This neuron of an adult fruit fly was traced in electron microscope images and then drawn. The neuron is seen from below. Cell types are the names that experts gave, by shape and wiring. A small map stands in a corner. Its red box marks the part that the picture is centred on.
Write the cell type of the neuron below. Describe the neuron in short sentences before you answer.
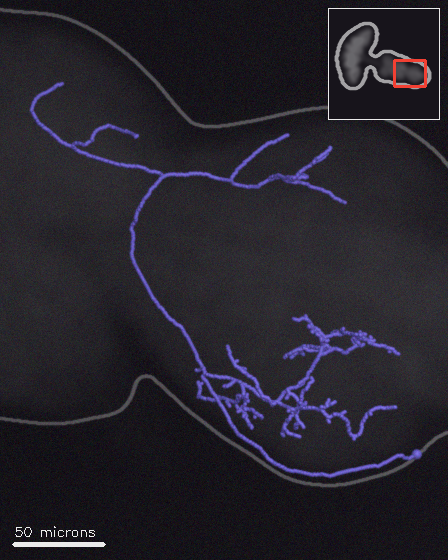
It lies in the nerve cord. The cell body can be seen at the lower right of the picture. From top to bottom in the picture it spans about 200 microns. It is a nerve-cord intrinsic neuron. The cell type is IN08B065.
